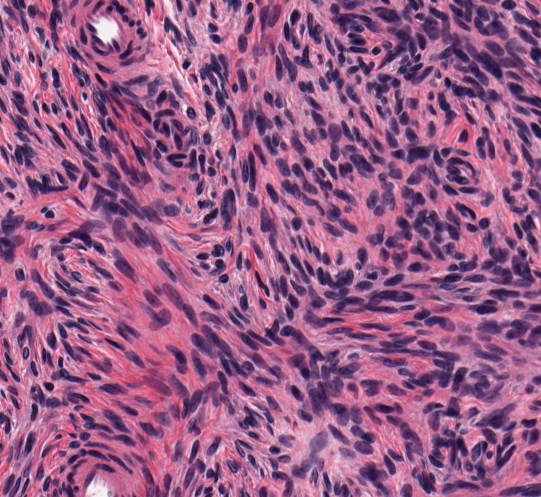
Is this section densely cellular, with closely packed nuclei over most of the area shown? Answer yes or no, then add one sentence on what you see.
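Yes. The whole field is made of densely packed spindle cells in short fascicles that run in varying, intersecting directions.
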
